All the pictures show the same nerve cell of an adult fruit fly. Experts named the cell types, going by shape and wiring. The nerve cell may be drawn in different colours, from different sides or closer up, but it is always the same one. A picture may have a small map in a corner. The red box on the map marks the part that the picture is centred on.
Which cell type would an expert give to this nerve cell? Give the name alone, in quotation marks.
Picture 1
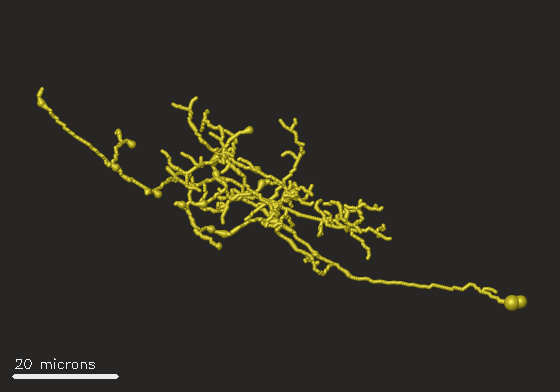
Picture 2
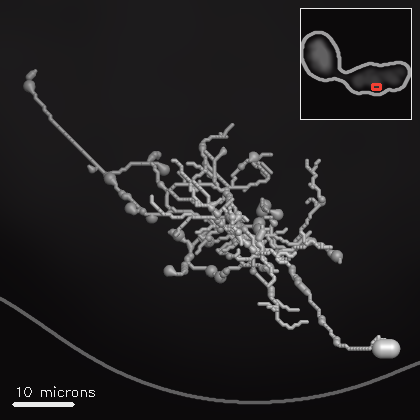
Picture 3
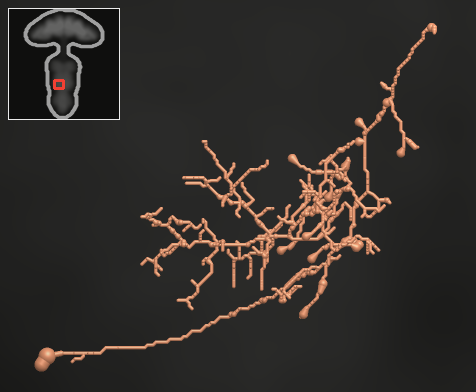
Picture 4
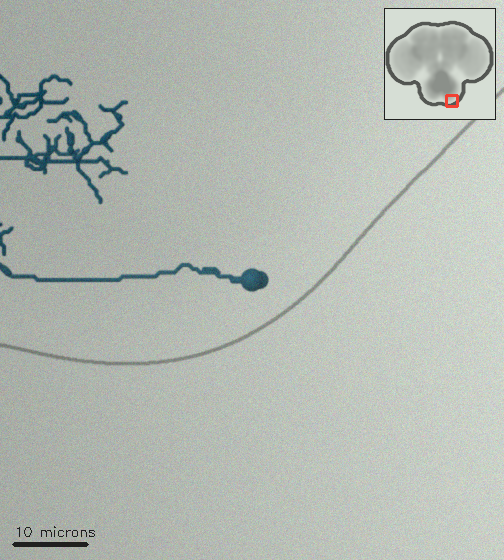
"IN01B074"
